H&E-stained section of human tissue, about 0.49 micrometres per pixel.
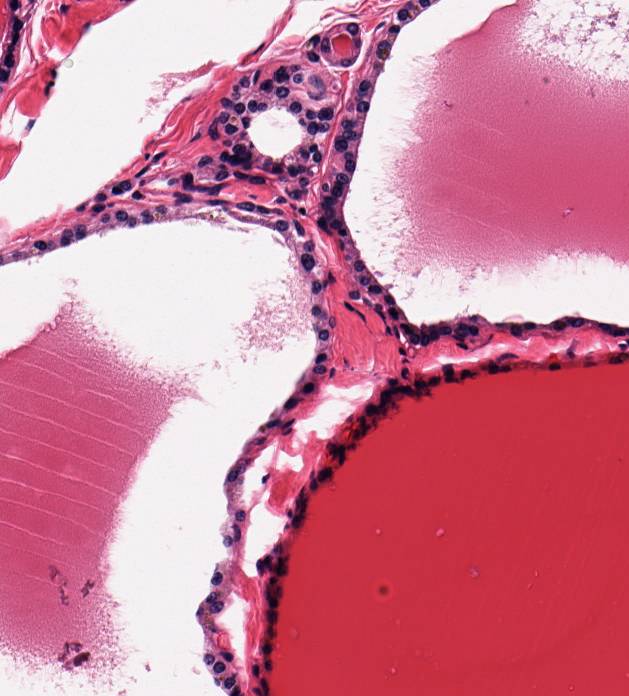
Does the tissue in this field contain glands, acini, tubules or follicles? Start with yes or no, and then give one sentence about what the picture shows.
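Yes. Most of the field is taken up by large round follicles filled with homogeneous eosinophilic colloid, separated by thin septa.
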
